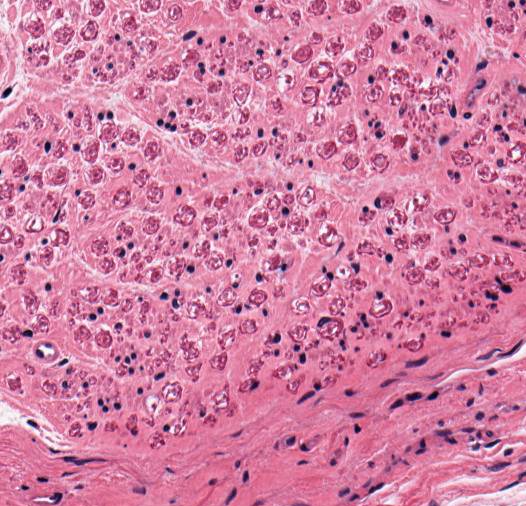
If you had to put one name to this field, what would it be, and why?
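My reading is nerve fascicle; each round profile has a pink rim around a paler, bubbly centre.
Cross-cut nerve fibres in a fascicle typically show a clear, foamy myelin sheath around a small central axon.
Small dark oval nuclei lie scattered between the profiles, and thin pale lines divide them into loose groups in the upper part.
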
